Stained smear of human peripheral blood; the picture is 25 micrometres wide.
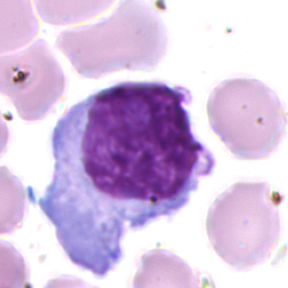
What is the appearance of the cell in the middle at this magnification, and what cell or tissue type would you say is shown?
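Dark purple chromatin lies coarsely mottled in clumps. One small dark dot sits at the lower edge of the nucleus. The outline is irregular, with cytoplasm reaching furthest toward the lower left, and no distinct granules are visible in it. This is a plasma cell.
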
